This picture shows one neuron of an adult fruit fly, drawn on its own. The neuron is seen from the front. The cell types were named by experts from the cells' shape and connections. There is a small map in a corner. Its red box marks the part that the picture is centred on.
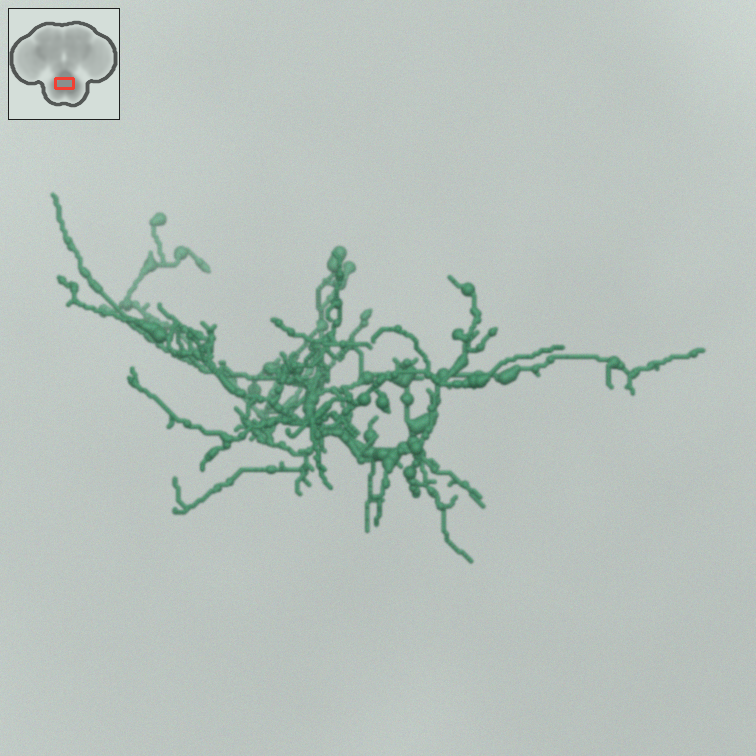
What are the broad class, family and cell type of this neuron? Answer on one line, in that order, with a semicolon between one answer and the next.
nerve-cord intrinsic neuron; hemilineage 11A; IN11A027_b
